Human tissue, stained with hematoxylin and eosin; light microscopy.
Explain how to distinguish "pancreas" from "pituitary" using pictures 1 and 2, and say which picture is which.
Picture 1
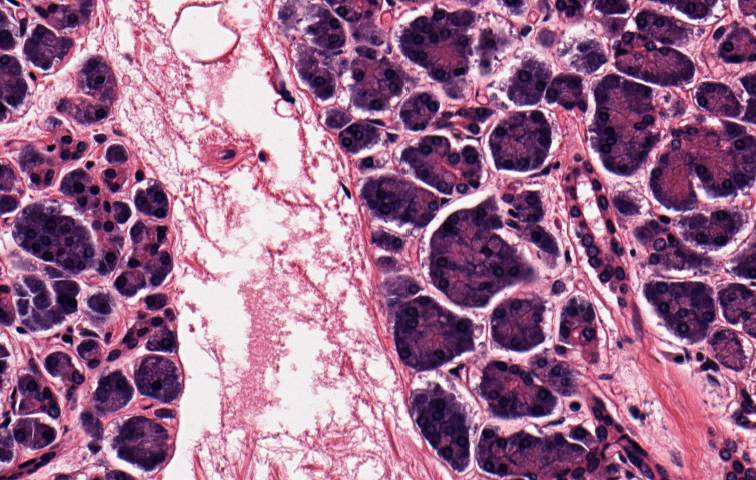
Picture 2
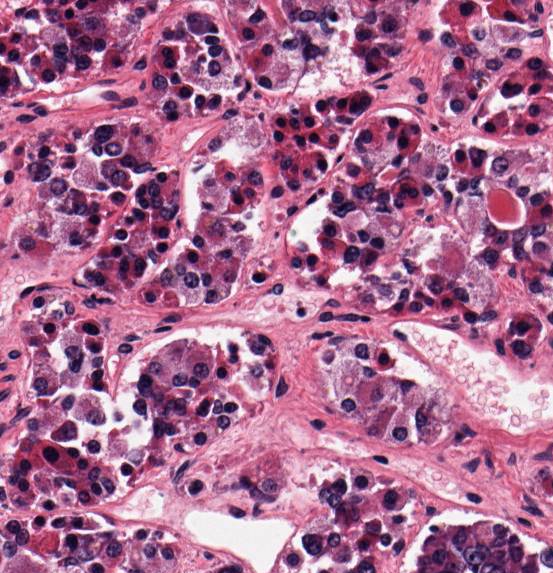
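Let's put names on them first: picture 1 is pancreas and picture 2 is pituitary. In picture 2, rounded nests of cells fill the whole field, separated by thin strands of connective tissue, and each nest mixes cells with bright red cytoplasm and cells with pale grey-violet cytoplasm. Their nuclei are round, dark and fairly uniform in size, and in the upper right one nest holds a single round, smooth, deep pink globule. Picture 1 instead has a central band of wispy, loosely scattered pink fibres with wide clear spaces between them, and a small, round, empty, thin-walled space at its top. A denser band of pink collagen fibres crosses the lower right obliquely. The acinar cells of picture 1 have small, round, dark nuclei.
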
